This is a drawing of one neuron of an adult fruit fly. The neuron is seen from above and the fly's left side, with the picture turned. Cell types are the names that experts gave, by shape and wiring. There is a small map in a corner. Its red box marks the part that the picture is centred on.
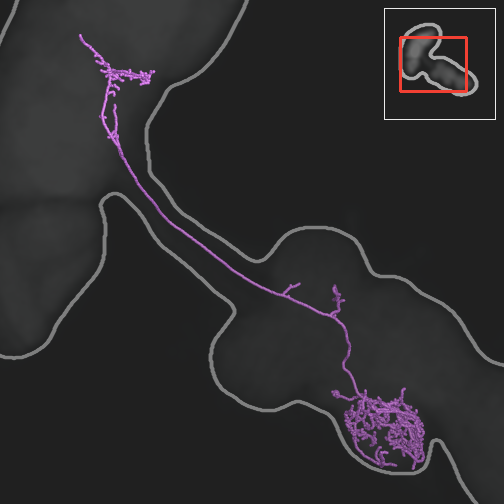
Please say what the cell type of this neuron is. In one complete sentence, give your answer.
It is as AN10B021 that this neuron is typed.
